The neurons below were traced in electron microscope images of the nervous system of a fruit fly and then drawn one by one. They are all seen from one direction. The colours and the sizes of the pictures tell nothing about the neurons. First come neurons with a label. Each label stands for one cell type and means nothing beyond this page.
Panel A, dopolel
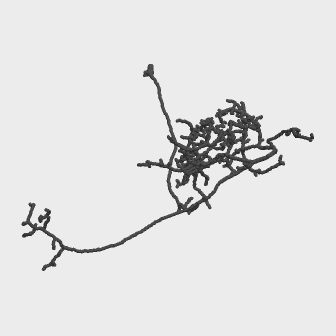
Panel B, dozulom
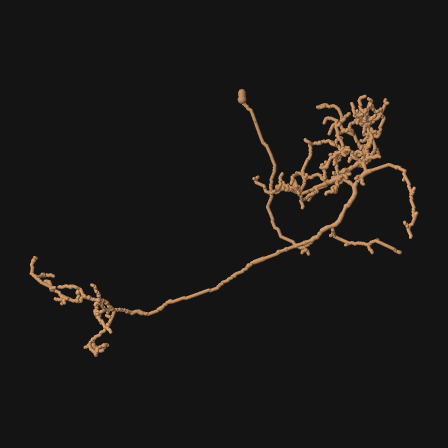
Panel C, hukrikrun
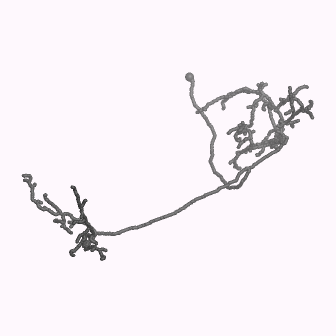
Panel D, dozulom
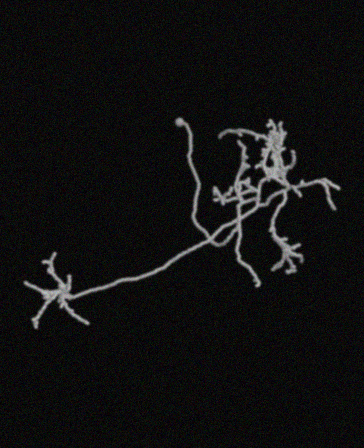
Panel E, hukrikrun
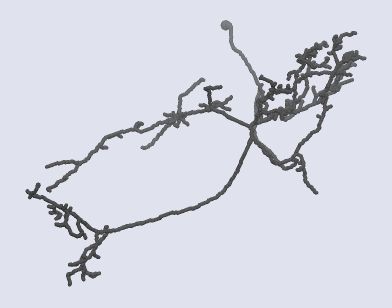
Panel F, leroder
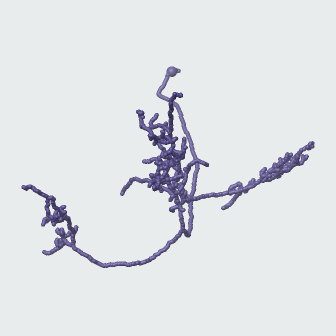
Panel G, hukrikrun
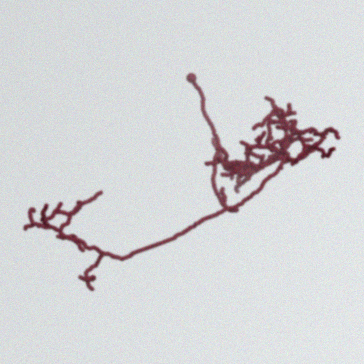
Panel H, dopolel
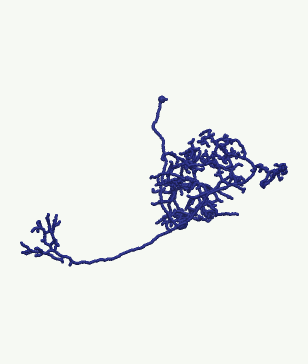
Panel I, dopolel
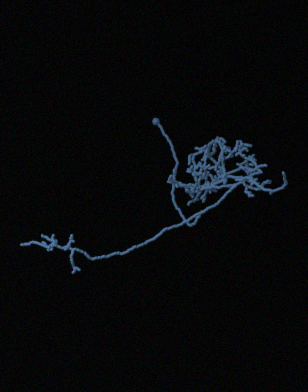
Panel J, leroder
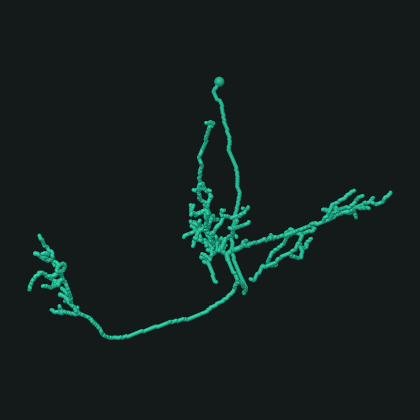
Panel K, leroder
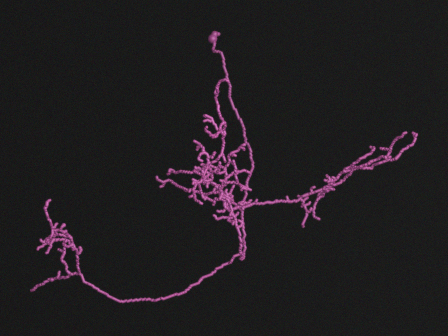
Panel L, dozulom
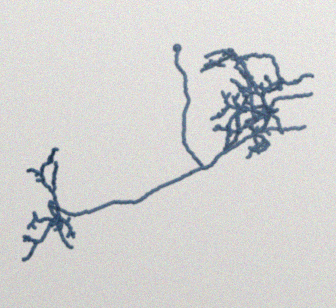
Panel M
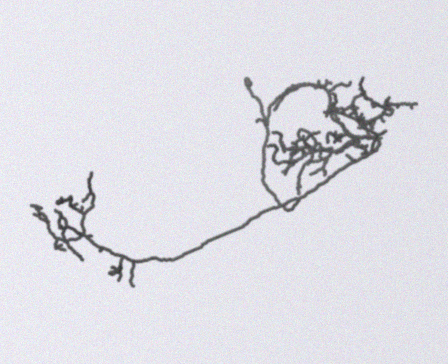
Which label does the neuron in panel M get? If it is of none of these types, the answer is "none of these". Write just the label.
hukrikrun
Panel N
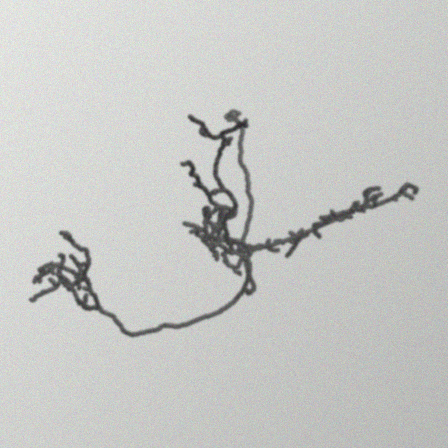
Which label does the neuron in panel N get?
leroder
